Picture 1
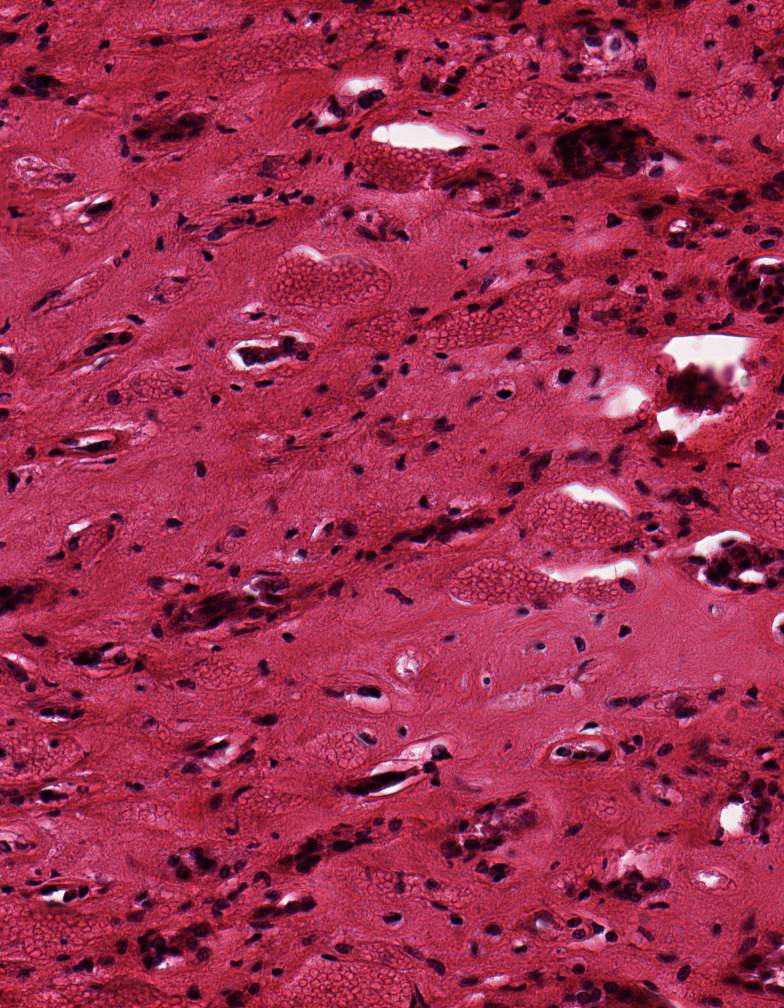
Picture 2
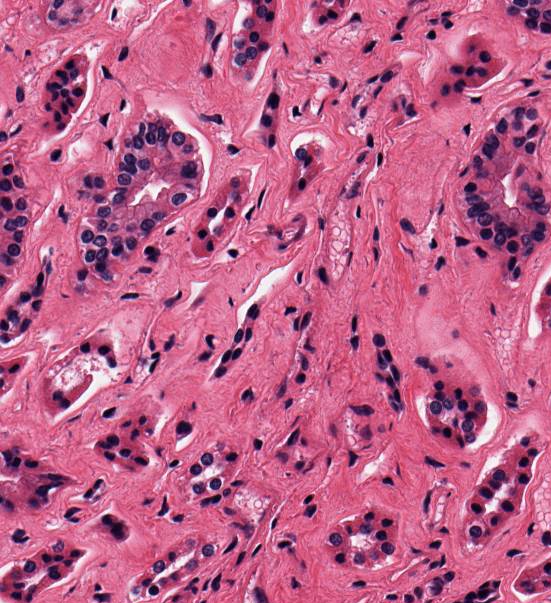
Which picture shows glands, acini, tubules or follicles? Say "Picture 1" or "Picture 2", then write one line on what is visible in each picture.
Picture 2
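Picture 1: No epithelium, glands or fat cells are present anywhere in the field.
Picture 2: Dense pink collagenous stroma fills the spaces between the glands.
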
